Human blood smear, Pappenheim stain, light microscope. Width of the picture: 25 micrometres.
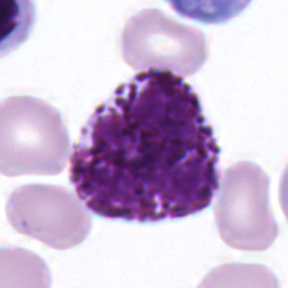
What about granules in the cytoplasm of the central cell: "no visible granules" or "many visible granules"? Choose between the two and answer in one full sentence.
Many granules can be seen in the cytoplasm of the cell.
